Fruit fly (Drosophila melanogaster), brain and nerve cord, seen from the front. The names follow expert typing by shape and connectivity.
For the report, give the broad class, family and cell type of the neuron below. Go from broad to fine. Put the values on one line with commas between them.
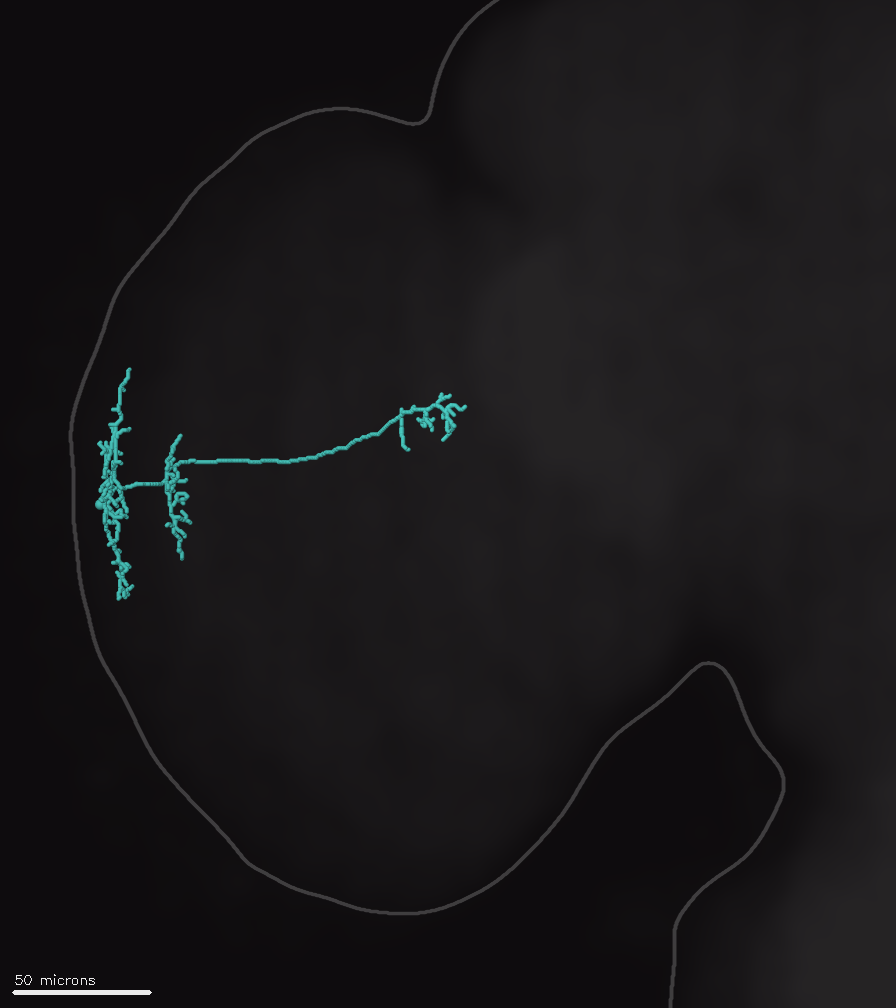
optic-lobe intrinsic neuron, Tm, Tm16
